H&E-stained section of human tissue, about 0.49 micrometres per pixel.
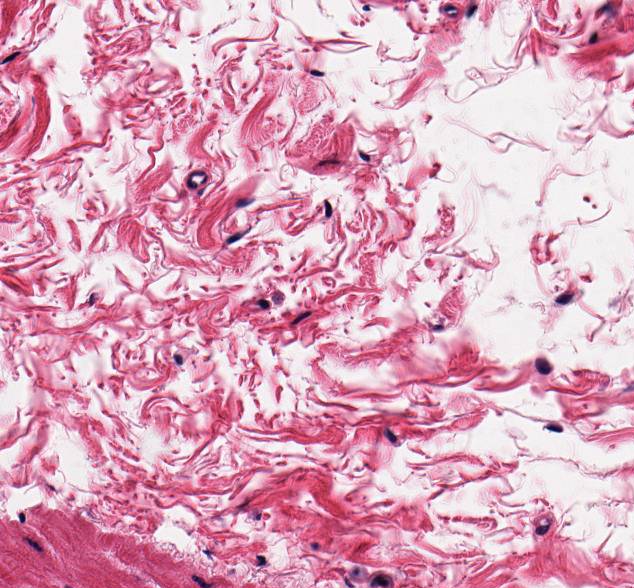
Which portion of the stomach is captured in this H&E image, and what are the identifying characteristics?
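Loose connective tissue makes up this field. Its wavy pink collagen bundles are loosely arranged, run in many different directions and are separated by clear spaces, most extensive in the upper right.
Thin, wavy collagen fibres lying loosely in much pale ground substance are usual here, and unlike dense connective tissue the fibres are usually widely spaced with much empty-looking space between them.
Cells are sparse, seen as scattered single nuclei among the fibres.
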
